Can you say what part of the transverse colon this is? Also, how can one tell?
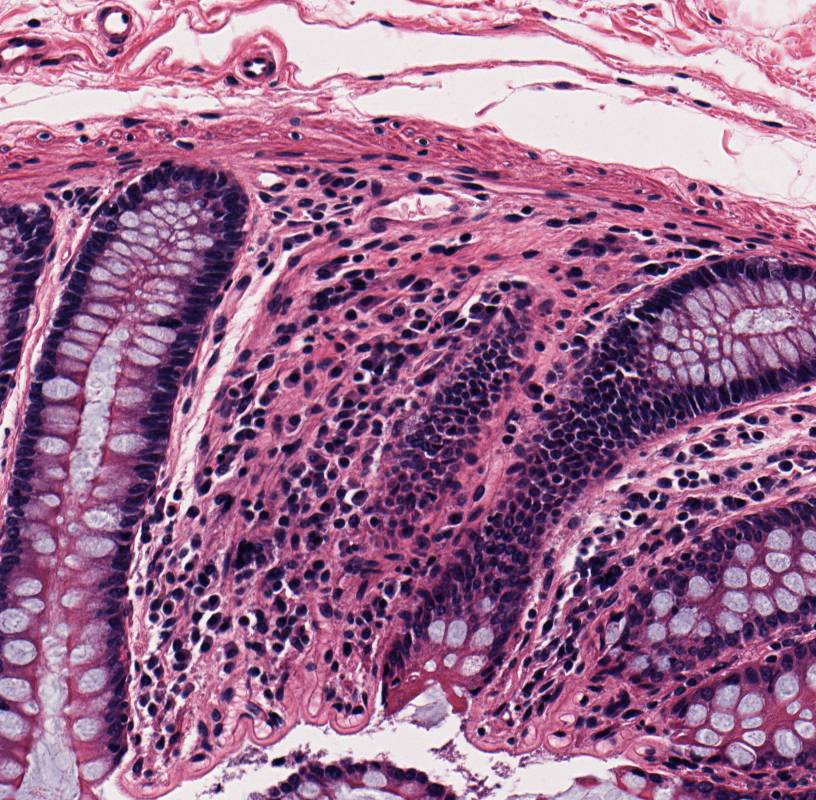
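The field shows colonic mucosa. Decisive are the crypts, lined by columnar epithelium crowded with goblet cells that carry pale, clear mucin vacuoles.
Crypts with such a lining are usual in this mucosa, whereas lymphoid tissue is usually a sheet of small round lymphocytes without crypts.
Crypt nuclei are dark, elongated and basal; on the right, crypts cut across or obliquely show goblet-cell rings around a small lumen, and small cells with dark round nuclei crowd the central stroma.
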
